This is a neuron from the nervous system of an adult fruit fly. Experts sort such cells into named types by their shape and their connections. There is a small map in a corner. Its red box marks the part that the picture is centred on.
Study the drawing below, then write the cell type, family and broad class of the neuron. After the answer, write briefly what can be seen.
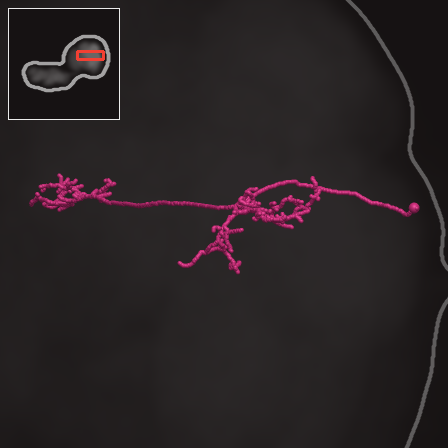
Its cell type is CB1428. The family is hemilineage VLPa2. It is a central-brain intrinsic neuron. The cell body is on the right of the picture. As drawn here it is more than twice as wide as it is tall.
